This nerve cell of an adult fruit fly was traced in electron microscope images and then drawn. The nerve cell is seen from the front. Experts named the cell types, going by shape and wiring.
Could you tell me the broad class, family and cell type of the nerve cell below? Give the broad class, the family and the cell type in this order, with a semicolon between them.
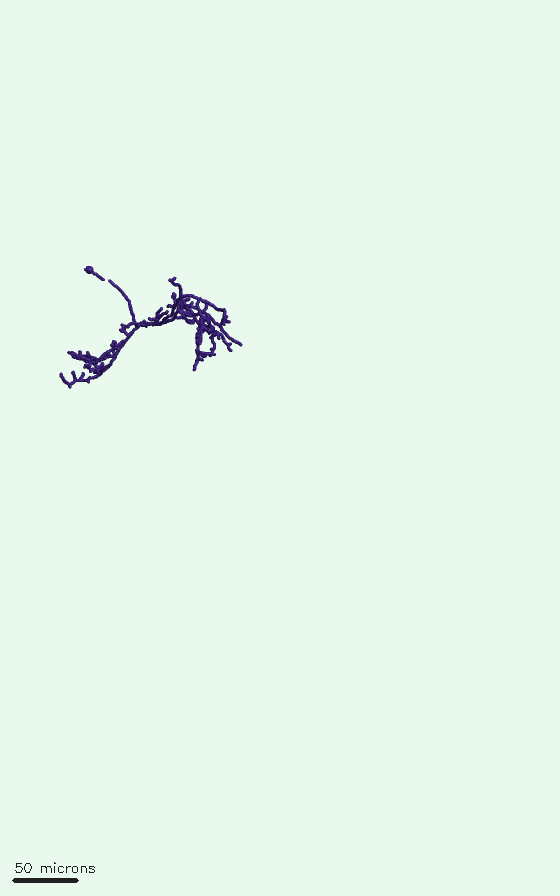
central-brain intrinsic neuron; hemilineage VLPd&p1_posterior; LHPD2a4_b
